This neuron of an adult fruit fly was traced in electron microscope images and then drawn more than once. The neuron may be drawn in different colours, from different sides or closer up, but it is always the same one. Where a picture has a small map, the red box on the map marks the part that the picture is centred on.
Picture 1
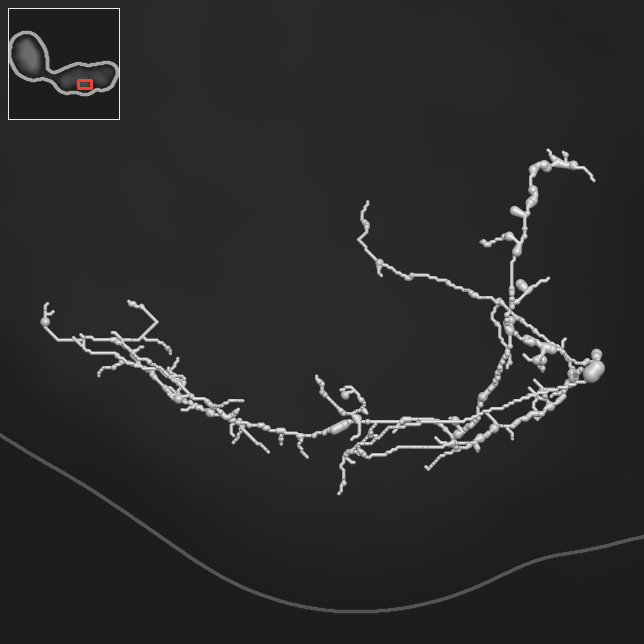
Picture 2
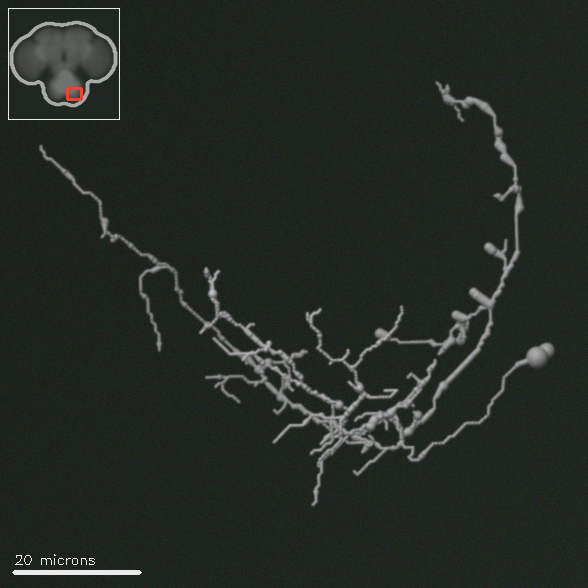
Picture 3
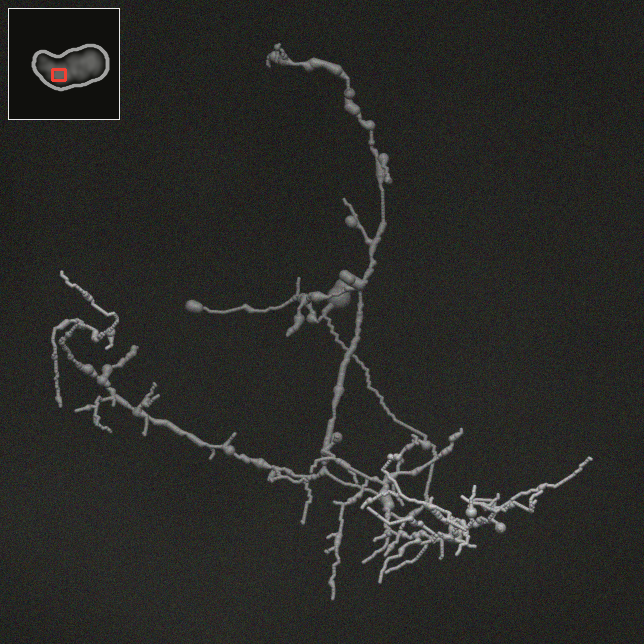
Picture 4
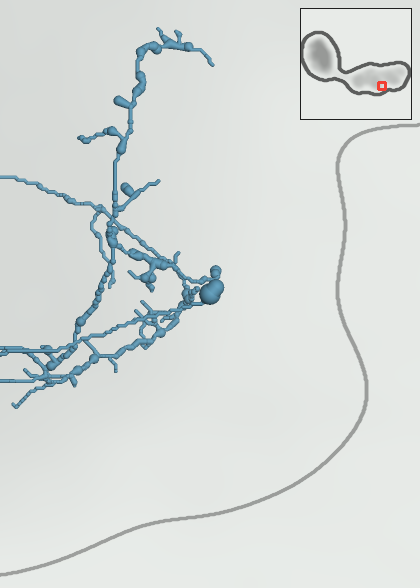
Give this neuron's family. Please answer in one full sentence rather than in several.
As for family, the neuron falls under hemilineage 13A.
